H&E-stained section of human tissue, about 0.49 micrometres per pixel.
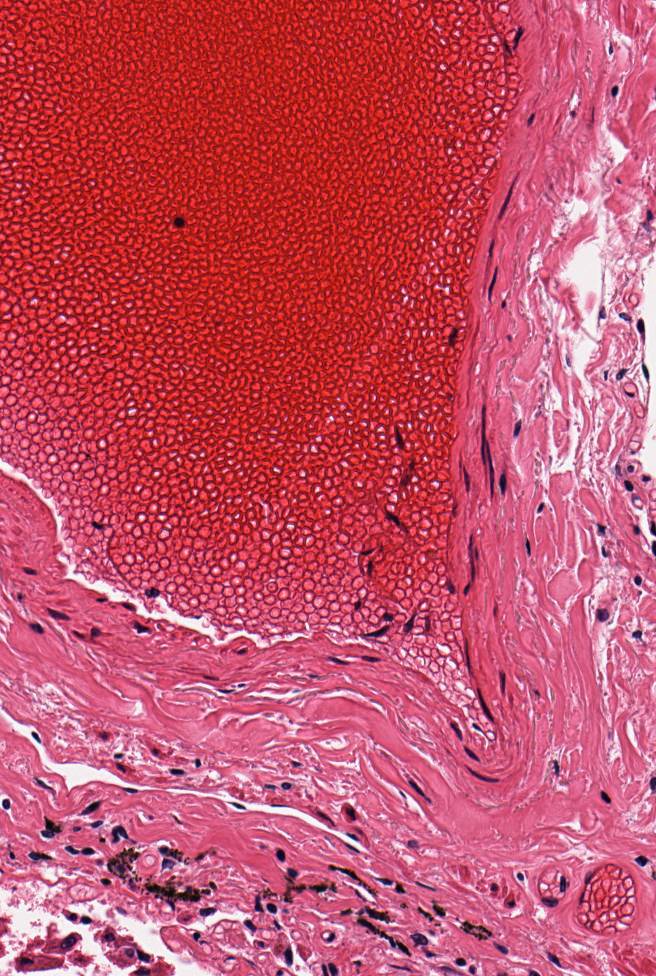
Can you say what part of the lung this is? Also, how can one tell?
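The field shows blood in a vessel or clot. A large mass of tightly packed red blood cells fills the upper left.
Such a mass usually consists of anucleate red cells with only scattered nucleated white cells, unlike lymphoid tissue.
Wavy pink collagen with parallel spindle-shaped nuclei curves around its right and lower borders.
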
